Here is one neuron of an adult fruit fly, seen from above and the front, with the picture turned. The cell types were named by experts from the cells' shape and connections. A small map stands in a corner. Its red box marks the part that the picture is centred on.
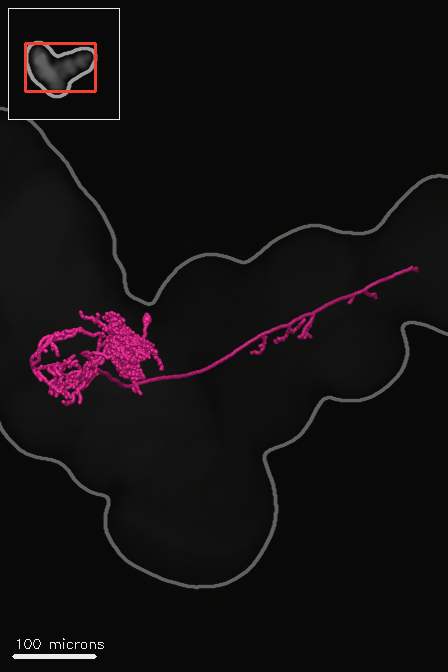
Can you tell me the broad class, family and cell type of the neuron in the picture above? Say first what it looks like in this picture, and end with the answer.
From left to right in the picture it spans about 500 microns. In this view it is more than twice as wide as it is tall. Its broad class is descending neuron. The family is hemilineage PSp2. The cell type is DNp104.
